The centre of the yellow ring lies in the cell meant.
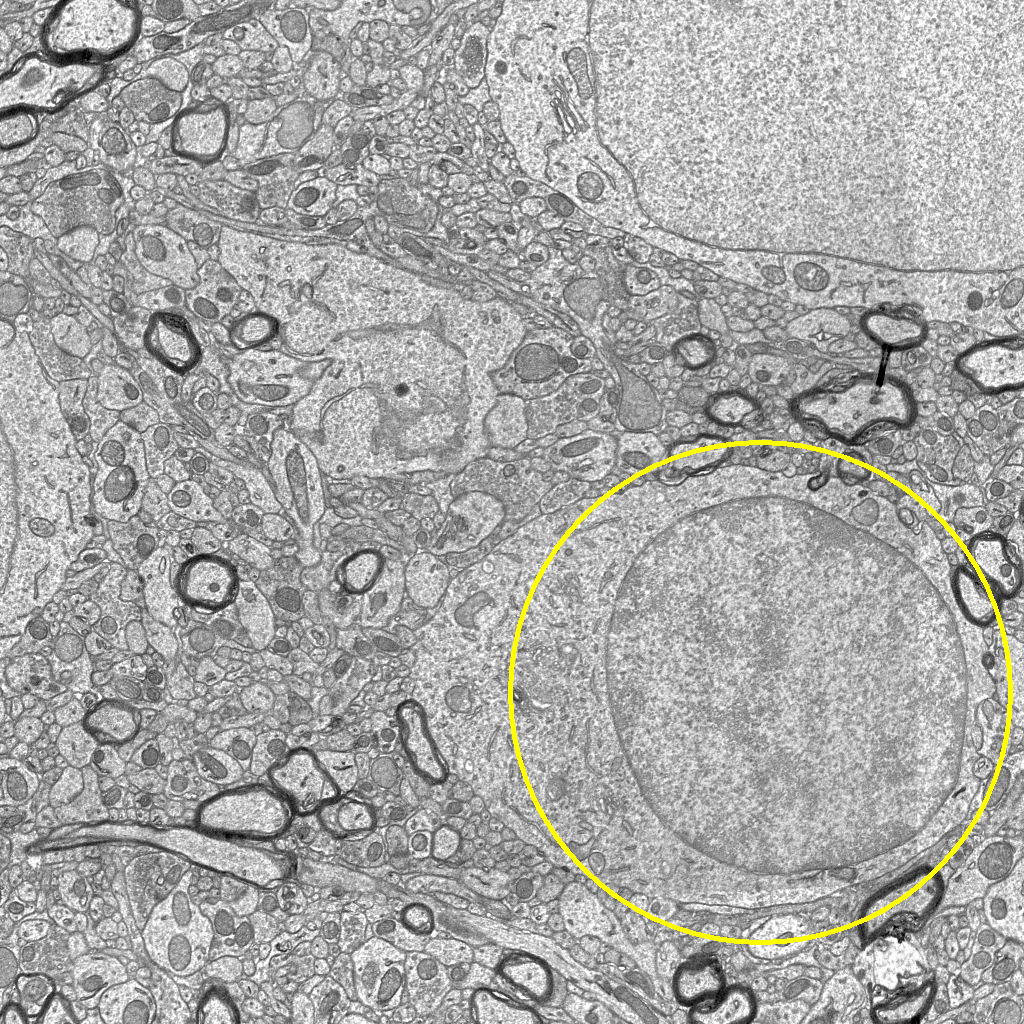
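Oligodendrocyte: the marked cell. Its large, round to slightly oval nucleus lies wholly within the ring. The envelope runs smoothly, with no deep infoldings. Chromatin is finely dispersed and mottled, without coarse dark clumps against the envelope. No distinct nucleolus shows in this plane.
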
